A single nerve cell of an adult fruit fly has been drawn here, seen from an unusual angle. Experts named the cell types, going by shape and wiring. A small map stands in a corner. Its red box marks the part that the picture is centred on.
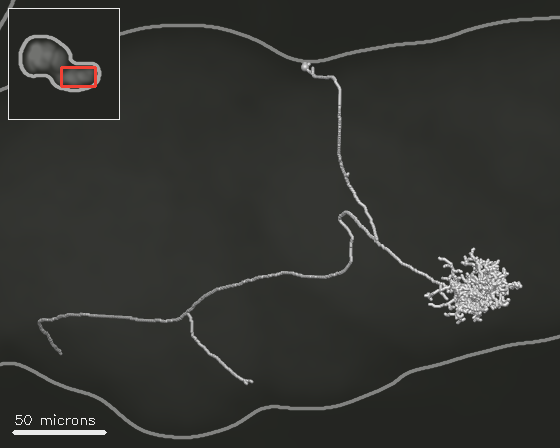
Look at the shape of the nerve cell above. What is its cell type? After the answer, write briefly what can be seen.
The cell type is IN23B067_b. Its broad class is nerve-cord intrinsic neuron. Its cell body lies at the top of the picture. From left to right in the picture it spans about 250 microns.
